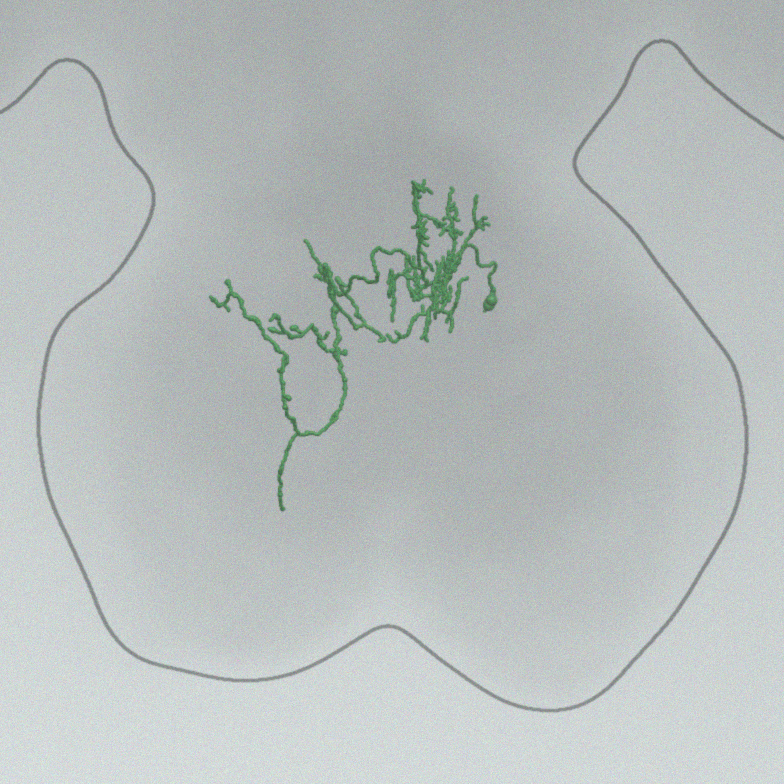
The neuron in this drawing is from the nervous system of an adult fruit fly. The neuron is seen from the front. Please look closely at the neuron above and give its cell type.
INXXX383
